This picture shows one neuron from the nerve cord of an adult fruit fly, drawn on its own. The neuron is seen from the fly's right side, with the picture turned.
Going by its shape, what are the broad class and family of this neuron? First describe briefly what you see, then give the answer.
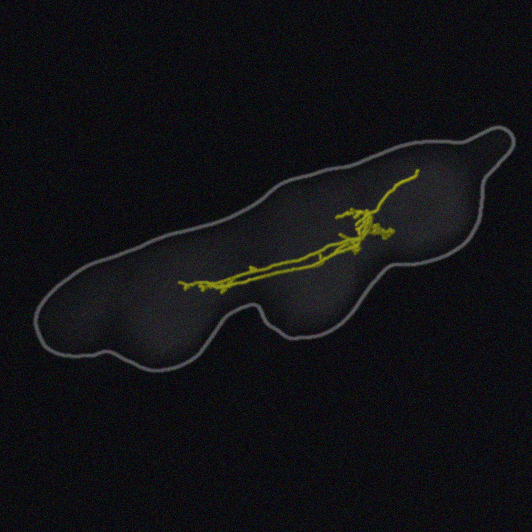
The drawing shows no cell body. As drawn here it is wider than it is tall. Its broad class is sensory neuron entering the nerve cord. The name of its family is class mechanosensory proprioceptive.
